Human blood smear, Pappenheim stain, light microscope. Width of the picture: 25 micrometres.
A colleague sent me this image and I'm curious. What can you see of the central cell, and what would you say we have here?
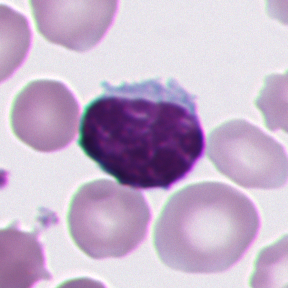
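See those fine, ragged hair-like projections along the top edge? The nucleus fills most of the cell, its chromatin dark purple and coarsely clumped, and there are no granules in the cytoplasm. It's a typical lymphocyte.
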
